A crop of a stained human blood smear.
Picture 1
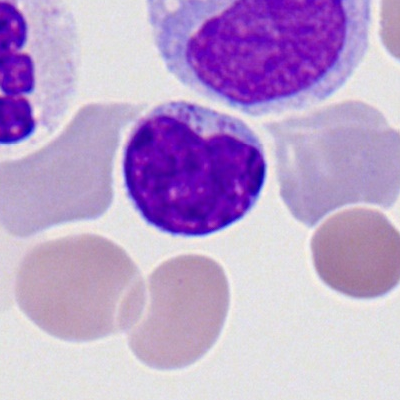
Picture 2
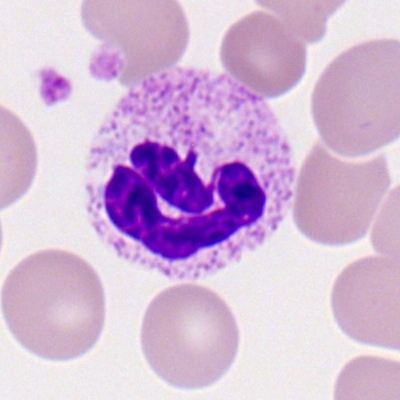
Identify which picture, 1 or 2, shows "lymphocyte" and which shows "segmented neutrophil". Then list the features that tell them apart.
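In picture 1 is a lymphocyte; in picture 2, a segmented neutrophil. The lymphocyte has a round, smooth outline, and its nucleus fills most of the cell, with a shallow notch in the upper edge that gives it a bean shape.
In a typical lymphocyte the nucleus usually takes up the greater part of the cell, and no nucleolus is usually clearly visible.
Its chromatin is dark purple and coarsely clumped, no nucleoli can be seen, and the cytoplasm is pale blue. The segmented neutrophil, also smooth and round in outline, has a curved, lobed nucleus bent into a C shape, with dense, clumped, dark purple chromatin and no visible nucleoli.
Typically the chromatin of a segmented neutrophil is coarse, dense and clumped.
Its cytoplasm is abundant and pale pink, with fine lilac granules scattered throughout.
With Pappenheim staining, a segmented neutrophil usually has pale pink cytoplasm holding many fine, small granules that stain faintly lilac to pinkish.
The two differ, then, in the shape of the nucleus, bean-shaped against C-shaped and lobed, and in the cytoplasm, pale blue in the lymphocyte against abundant pale pink with fine lilac granules in the neutrophil.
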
